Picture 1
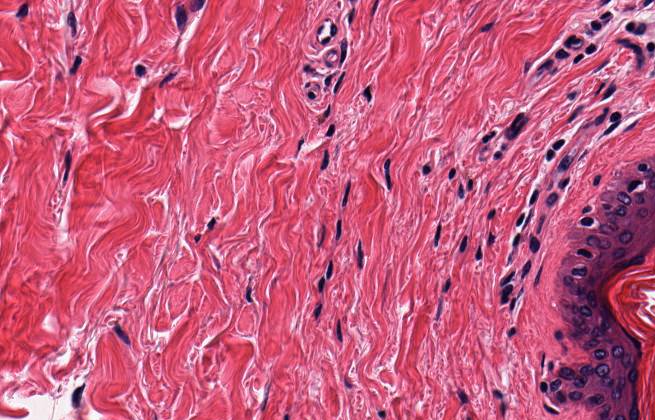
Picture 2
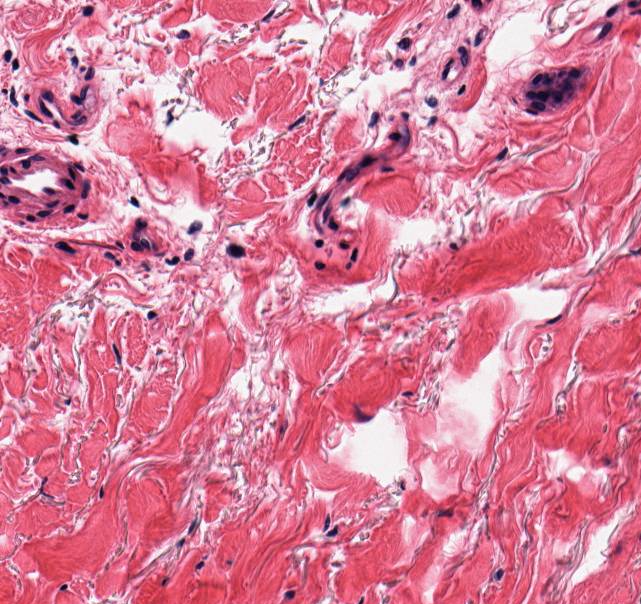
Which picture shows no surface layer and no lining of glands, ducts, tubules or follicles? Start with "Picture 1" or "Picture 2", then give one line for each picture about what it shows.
Picture 2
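In picture 1: The epithelial cells have round to oval nuclei and purplish cytoplasm.
In picture 2: No epithelium is present anywhere in the field.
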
